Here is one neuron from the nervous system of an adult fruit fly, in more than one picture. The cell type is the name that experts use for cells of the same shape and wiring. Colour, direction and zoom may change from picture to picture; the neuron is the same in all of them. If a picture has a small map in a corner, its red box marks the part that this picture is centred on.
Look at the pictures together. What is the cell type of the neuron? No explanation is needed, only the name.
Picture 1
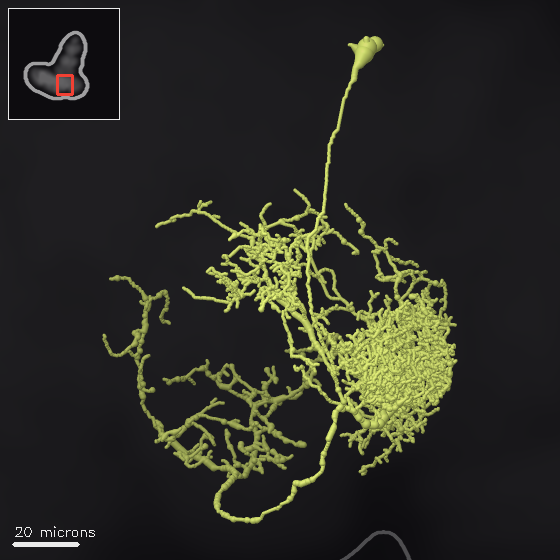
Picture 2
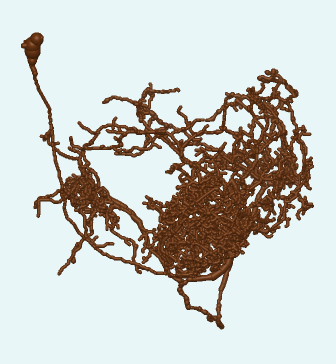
AVLP479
